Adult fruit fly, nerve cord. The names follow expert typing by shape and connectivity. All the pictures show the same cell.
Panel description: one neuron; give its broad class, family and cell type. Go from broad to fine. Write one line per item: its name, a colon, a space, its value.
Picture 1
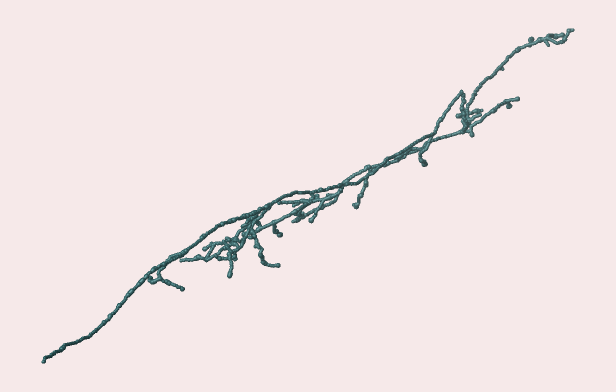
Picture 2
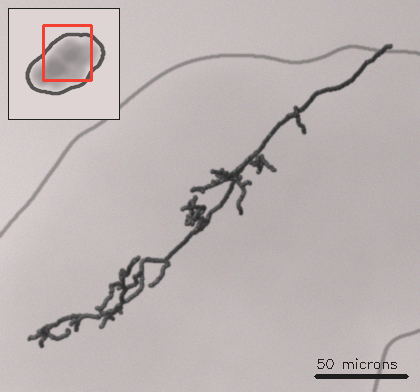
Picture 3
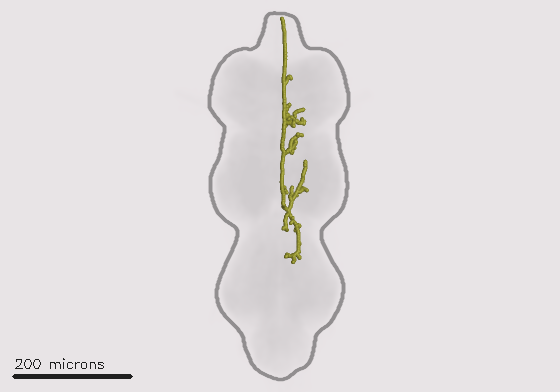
broad class: descending neuron
family: DNbe
cell type: DNbe006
